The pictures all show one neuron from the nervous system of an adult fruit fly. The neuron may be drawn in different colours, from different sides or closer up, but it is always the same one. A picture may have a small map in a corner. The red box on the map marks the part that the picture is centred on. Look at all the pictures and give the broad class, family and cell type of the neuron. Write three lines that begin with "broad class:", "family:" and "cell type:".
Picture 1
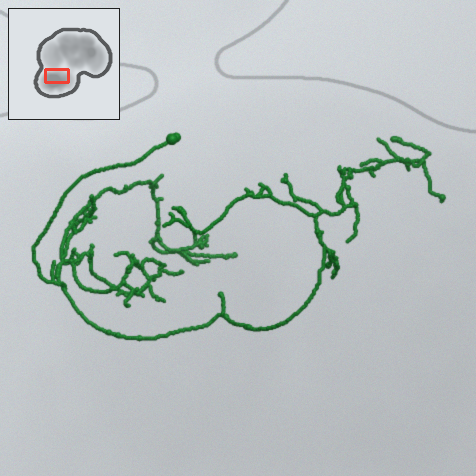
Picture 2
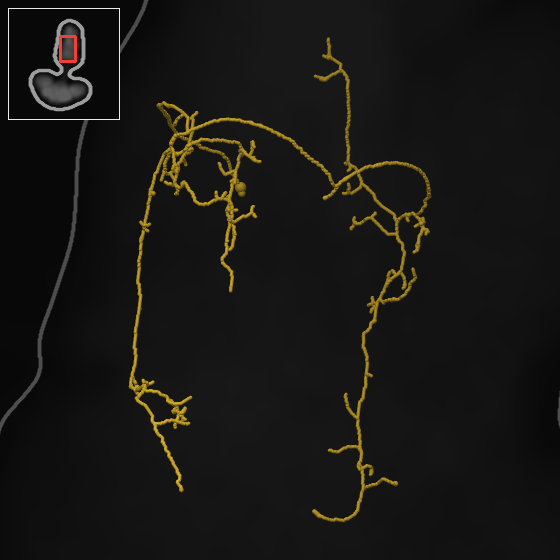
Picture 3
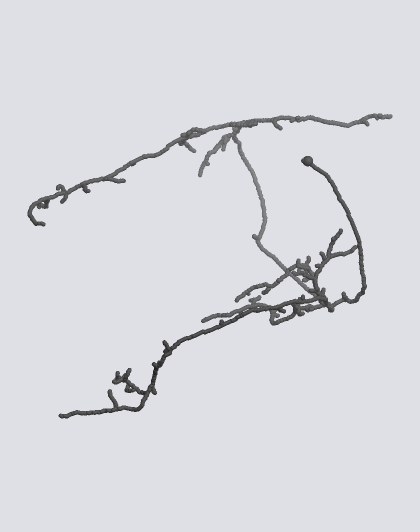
broad class: nerve-cord intrinsic neuron
family: hemilineage 19B
cell type: IN19B087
